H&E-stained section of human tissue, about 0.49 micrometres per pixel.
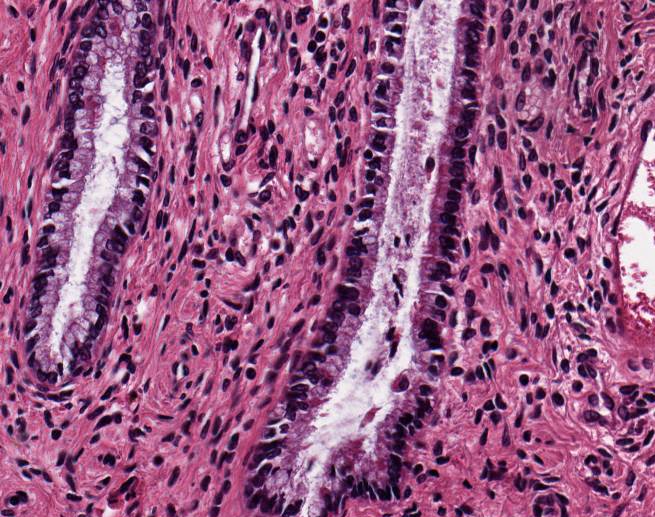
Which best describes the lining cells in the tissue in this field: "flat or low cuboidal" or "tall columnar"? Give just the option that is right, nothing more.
Tall columnar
